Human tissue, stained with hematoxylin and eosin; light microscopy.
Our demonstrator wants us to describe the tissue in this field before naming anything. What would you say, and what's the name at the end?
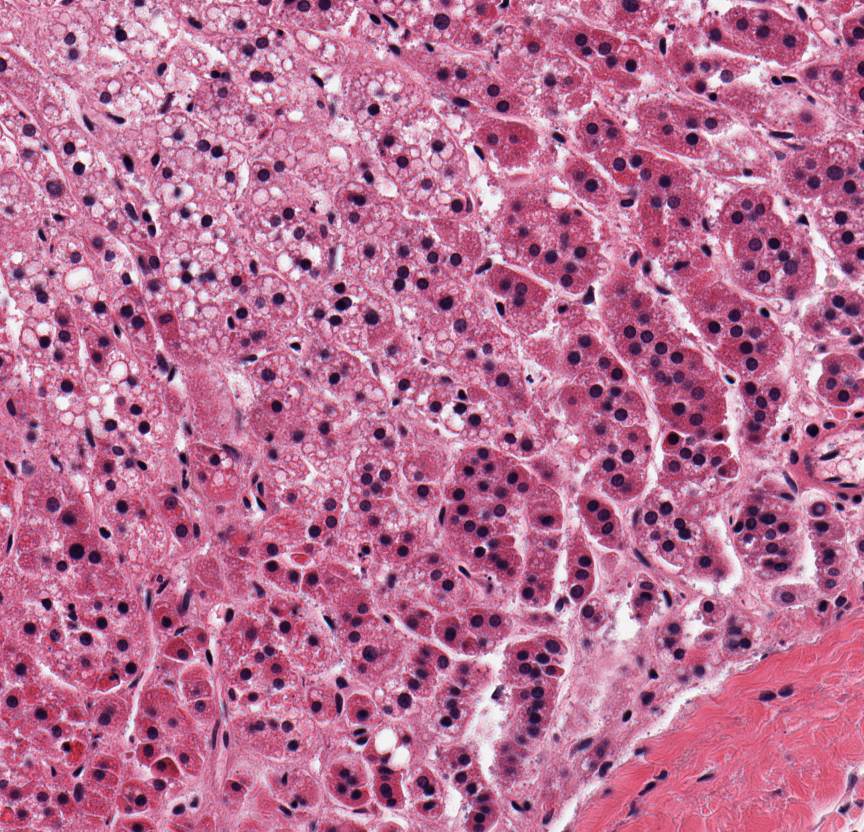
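Cells lie in cords and small nests, separated by thin, delicate vascular spaces. In the upper left their cytoplasm is pale and foamy, filled with many small clear vacuoles; toward the right it is compact and deeply eosinophilic, with few vacuoles. Nuclei are round, dark and central, mostly one per cell. The tissue is adrenal gland.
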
